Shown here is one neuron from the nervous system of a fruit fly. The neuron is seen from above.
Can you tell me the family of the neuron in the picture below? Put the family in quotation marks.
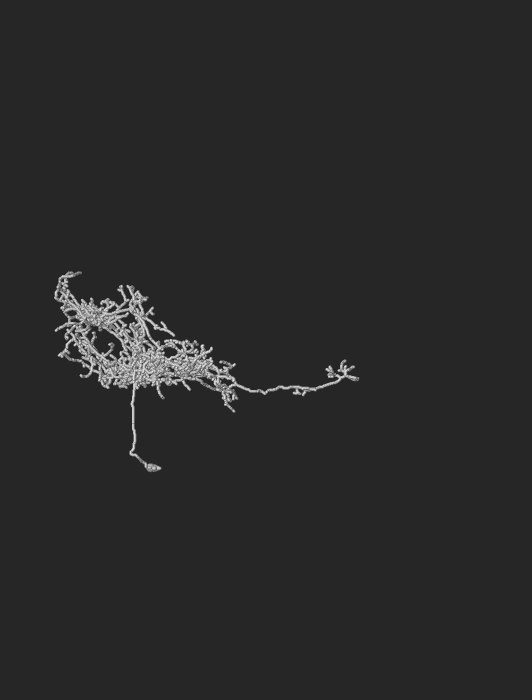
"hemilineage VLPl&p2_posterior"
